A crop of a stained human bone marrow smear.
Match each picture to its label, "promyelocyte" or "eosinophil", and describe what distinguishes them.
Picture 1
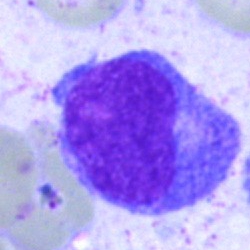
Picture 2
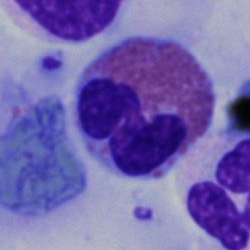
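Of the two, the eosinophil is in picture 2 and the promyelocyte in picture 1. The promyelocyte's outline is irregular and somewhat angular, with a small bleb of cytoplasm jutting out at the upper left edge; the eosinophil's outline is round.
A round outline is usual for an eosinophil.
In the promyelocyte, a paler zone of cytoplasm lies right beside the nucleus on its right side, whereas the eosinophil's nucleus lies in the lower left part of the cell. The eosinophil's chromatin is dark purple and condensed, and no nucleoli are visible.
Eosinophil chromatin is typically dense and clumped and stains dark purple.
Pale red cells lie near the corners of picture 1 without overlapping the promyelocyte, and a pale blue irregular cell lies to the left of the eosinophil.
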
